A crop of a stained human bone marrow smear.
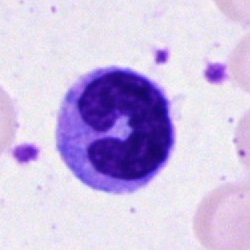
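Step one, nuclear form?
A single thick curved band, bent into a horseshoe.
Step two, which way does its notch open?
Toward the left side of the cell.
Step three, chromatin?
Dark purple and coarsely clumped.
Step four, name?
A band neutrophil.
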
